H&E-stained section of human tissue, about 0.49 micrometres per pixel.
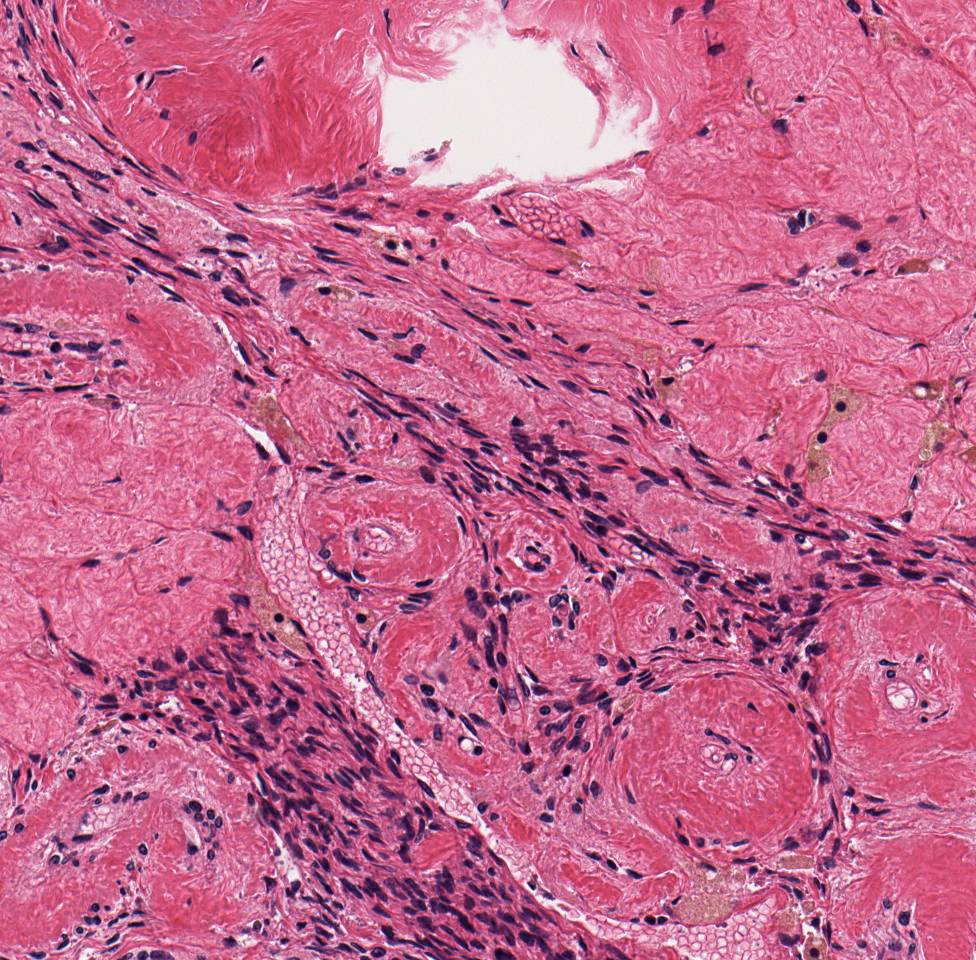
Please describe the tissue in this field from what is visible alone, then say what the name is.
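Notice the spindle cells with dark, elongated nuclei, most crowded in the lower left and centre. Between the pink nodules, scattered cells hold golden-brown pigment. One irregular empty white space sits at the top centre, and no epithelium appears anywhere in the field. The tissue is ovary.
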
